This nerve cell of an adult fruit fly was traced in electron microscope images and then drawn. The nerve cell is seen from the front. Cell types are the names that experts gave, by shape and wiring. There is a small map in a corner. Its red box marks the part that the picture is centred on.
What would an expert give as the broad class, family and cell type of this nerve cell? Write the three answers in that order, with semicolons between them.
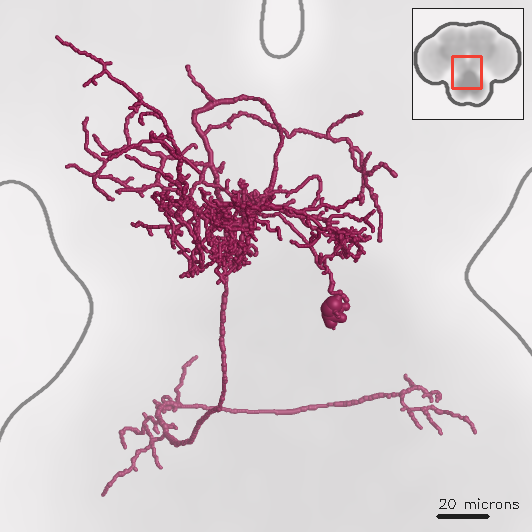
descending neuron; DNg; DNg81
